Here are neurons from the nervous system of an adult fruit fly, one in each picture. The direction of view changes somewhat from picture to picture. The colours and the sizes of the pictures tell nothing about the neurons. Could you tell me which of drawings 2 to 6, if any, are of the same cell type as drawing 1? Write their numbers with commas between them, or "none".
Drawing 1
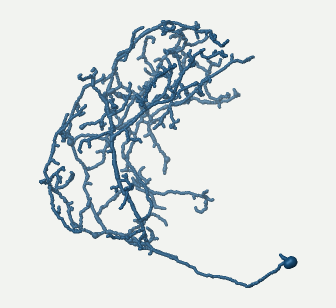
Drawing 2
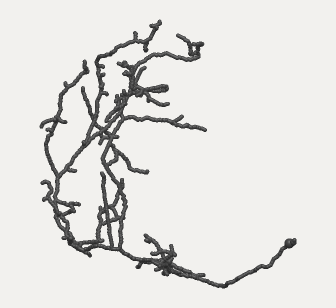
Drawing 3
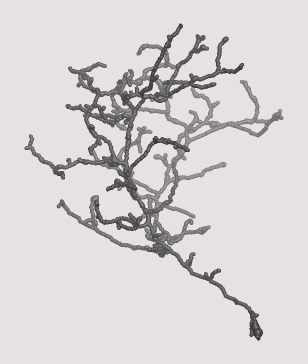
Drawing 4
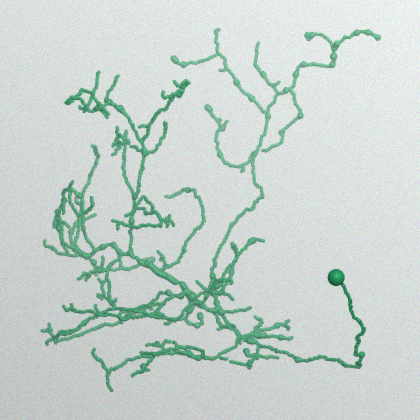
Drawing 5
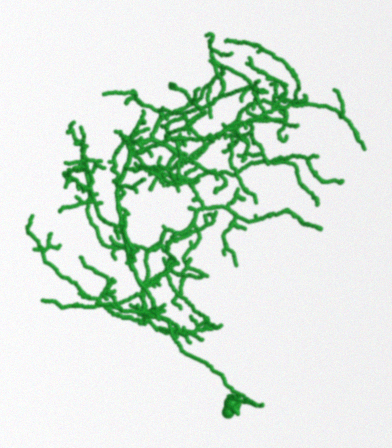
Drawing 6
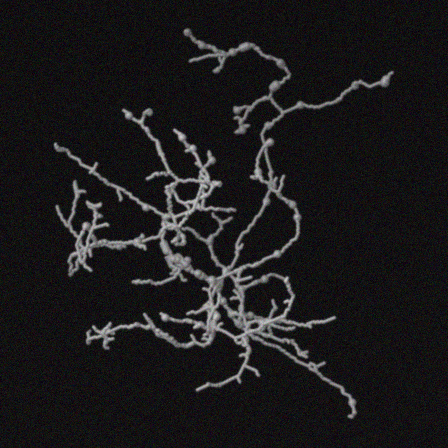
2, 3, 5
